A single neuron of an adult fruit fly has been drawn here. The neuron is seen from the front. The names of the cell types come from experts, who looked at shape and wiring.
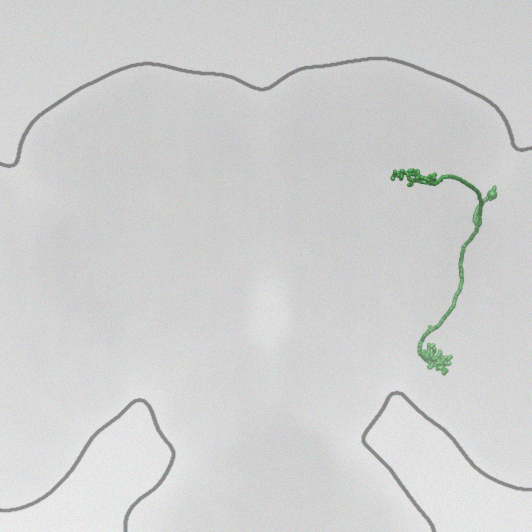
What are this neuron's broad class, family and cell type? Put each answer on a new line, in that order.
visual projection neuron
hemilineage VPNd2
LC10a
